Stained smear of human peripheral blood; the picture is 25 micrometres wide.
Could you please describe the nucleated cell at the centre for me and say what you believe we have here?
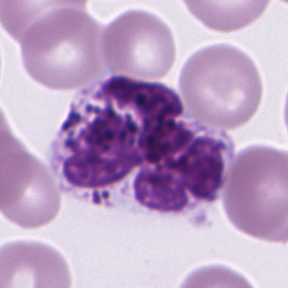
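Granules coarse, dark blue-black, unevenly scattered. Many overlie the nucleus, hiding parts of it. Cytoplasm pale, almost colourless. Cell: basophil.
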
